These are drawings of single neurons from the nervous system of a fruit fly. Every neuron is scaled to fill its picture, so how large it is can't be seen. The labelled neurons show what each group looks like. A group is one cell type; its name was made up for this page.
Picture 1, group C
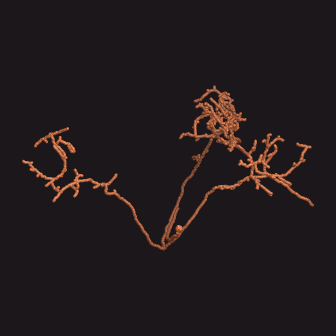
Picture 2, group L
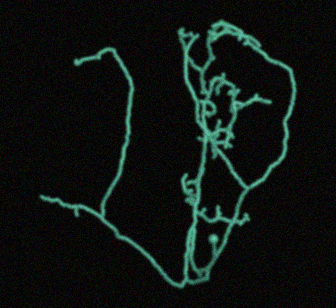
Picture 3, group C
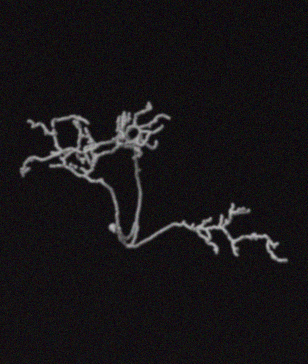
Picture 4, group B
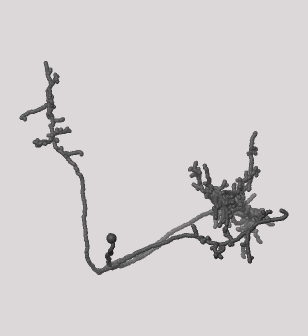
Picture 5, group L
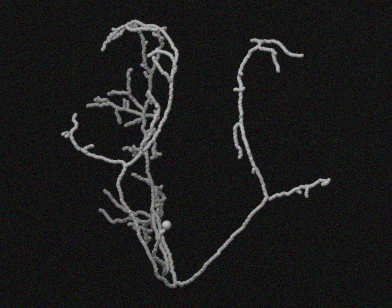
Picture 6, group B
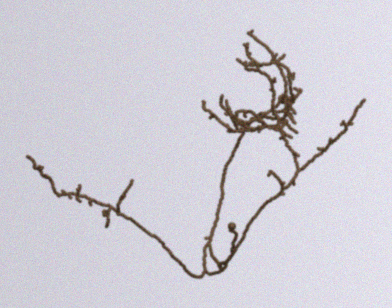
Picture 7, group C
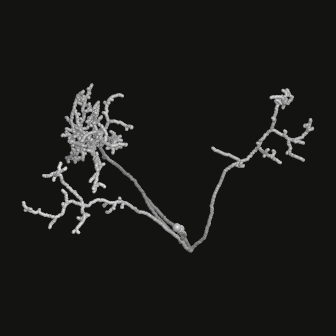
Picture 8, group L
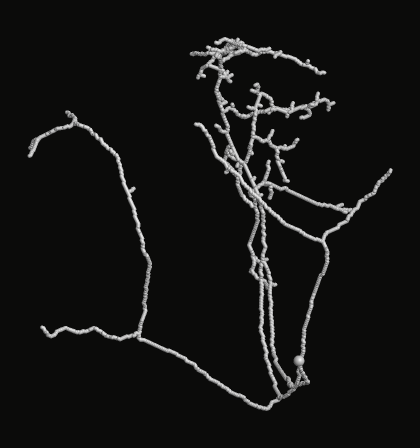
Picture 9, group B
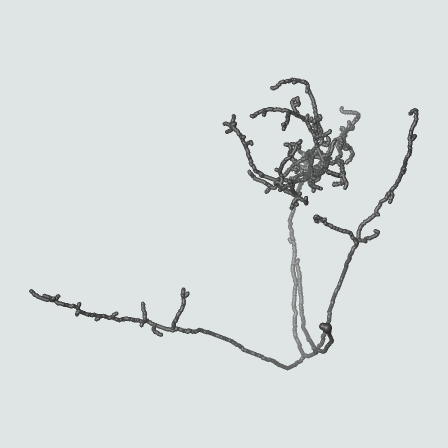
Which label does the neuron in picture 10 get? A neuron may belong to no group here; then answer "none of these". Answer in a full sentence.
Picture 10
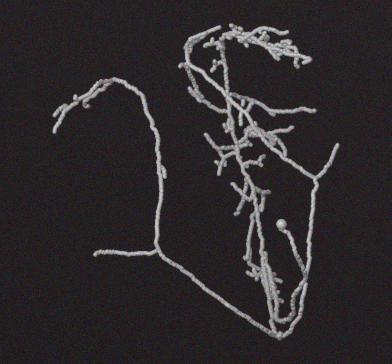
It belongs to group L.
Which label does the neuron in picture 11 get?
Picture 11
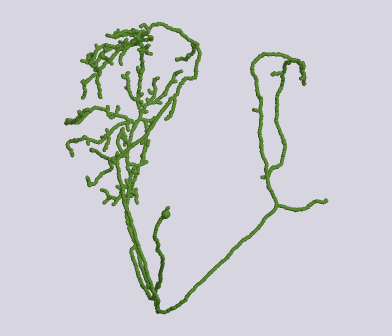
It belongs to group L.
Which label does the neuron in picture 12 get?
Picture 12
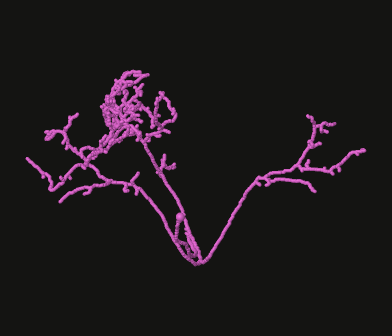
It belongs to group C.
